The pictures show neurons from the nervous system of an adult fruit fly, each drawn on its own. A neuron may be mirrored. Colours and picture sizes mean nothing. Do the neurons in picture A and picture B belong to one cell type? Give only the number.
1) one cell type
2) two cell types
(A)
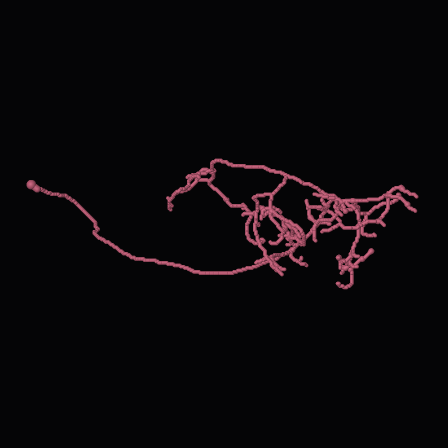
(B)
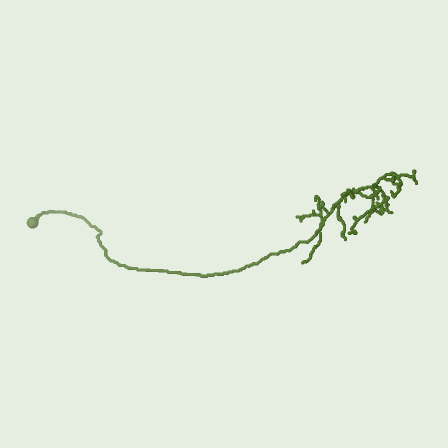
2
